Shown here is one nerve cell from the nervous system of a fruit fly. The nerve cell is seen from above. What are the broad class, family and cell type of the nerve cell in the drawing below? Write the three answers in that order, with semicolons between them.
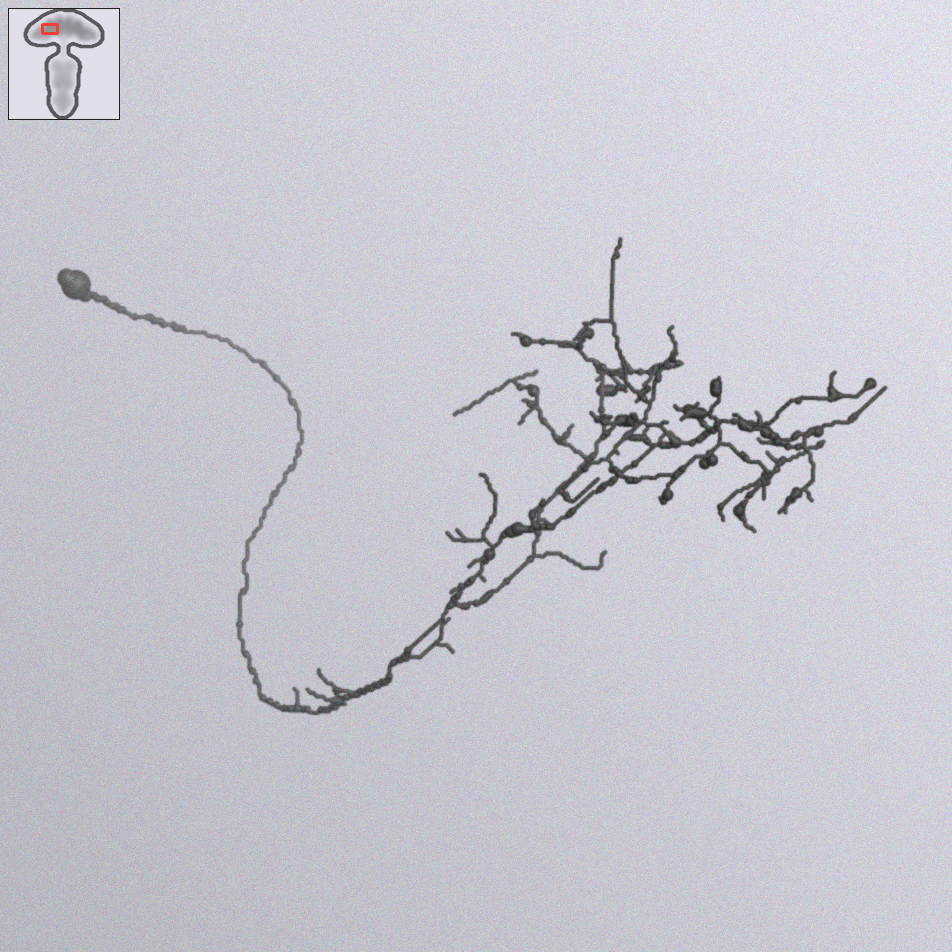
central-brain intrinsic neuron; hemilineage LHa3; CB1333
